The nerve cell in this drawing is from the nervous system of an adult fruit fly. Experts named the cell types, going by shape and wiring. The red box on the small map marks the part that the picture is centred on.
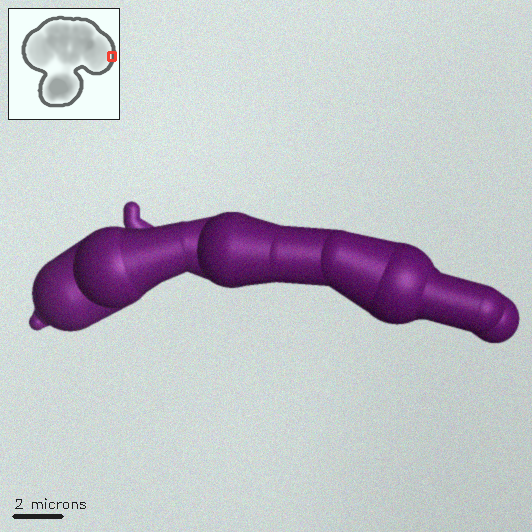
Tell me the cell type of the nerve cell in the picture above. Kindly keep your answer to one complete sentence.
This nerve cell is recognized as the cell type R1-R6.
